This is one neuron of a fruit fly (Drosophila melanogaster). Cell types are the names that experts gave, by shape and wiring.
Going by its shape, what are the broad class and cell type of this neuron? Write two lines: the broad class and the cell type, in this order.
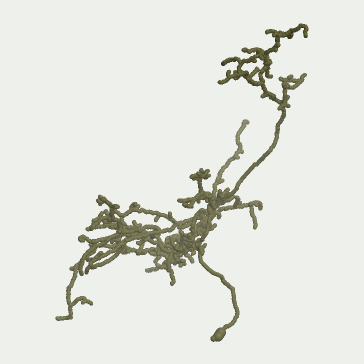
central-brain intrinsic neuron
CL235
